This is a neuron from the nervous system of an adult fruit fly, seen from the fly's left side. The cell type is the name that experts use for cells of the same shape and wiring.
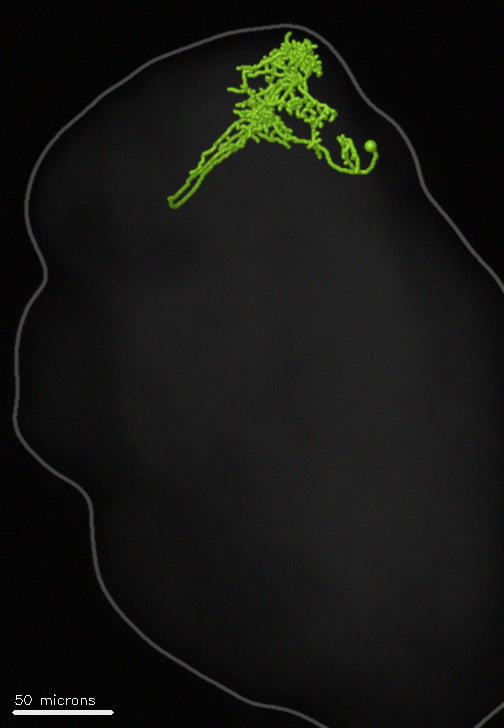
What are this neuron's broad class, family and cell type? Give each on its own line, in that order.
central-brain intrinsic neuron
hemilineage DL1_dorsal
LHPV5e2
